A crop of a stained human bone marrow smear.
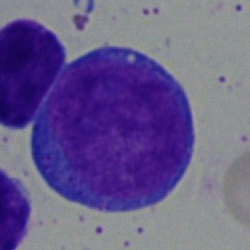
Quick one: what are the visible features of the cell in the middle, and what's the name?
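You'll notice the outline is round and smooth. The chromatin's fine and evenly spread, with no coarse clumps. The rim of cytoplasm is widest down at the lower left, and there's a single small clear spot at the top edge. It's a proerythroblast.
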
